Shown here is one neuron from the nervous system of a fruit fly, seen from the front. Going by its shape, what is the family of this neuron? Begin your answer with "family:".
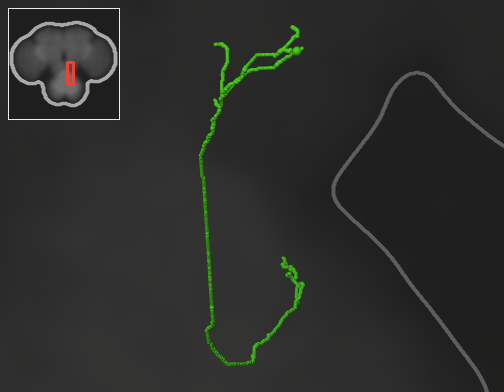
family: hemilineage 19B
